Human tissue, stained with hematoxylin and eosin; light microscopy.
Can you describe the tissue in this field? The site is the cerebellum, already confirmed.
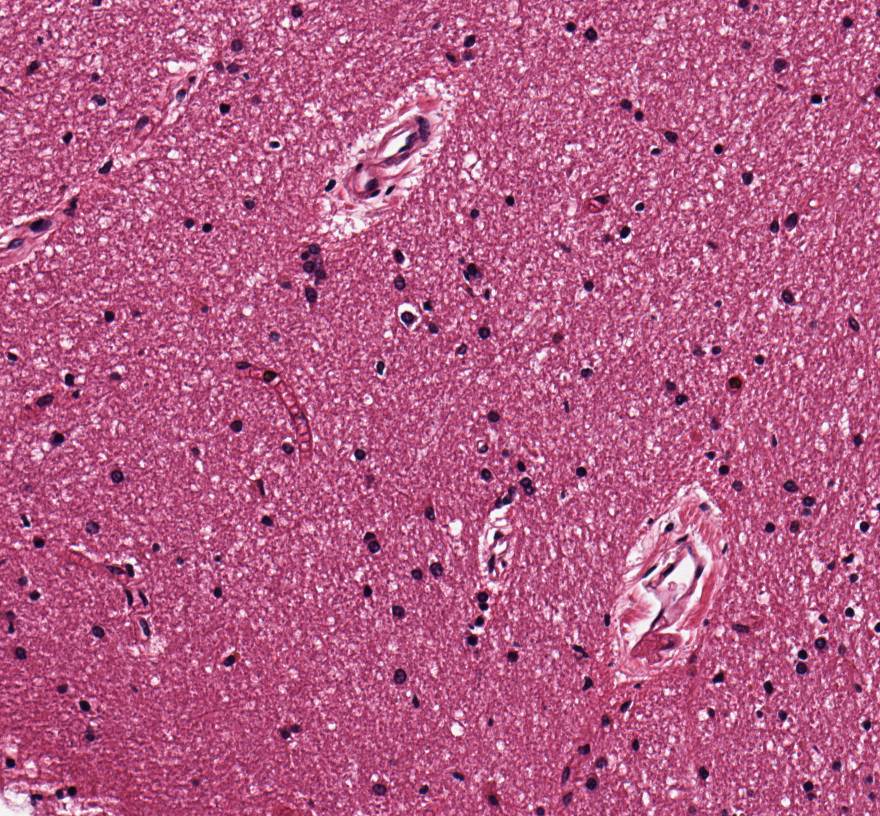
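Throughout this one it's a uniform pink, finely meshed and finely vacuolated fibrillary background, with no glands or lobules anywhere. Small, round, dark-staining nuclei with little visible cytoplasm are dotted fairly evenly across it. You've got two larger vessels with thick, pale pink walls, one upper centre and one lower right, plus a thin, curved capillary with elongated nuclei just left of centre.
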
